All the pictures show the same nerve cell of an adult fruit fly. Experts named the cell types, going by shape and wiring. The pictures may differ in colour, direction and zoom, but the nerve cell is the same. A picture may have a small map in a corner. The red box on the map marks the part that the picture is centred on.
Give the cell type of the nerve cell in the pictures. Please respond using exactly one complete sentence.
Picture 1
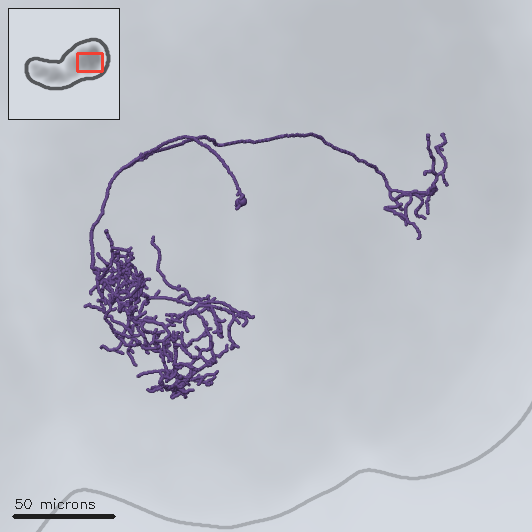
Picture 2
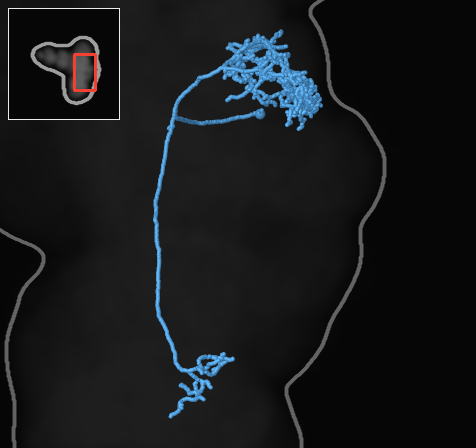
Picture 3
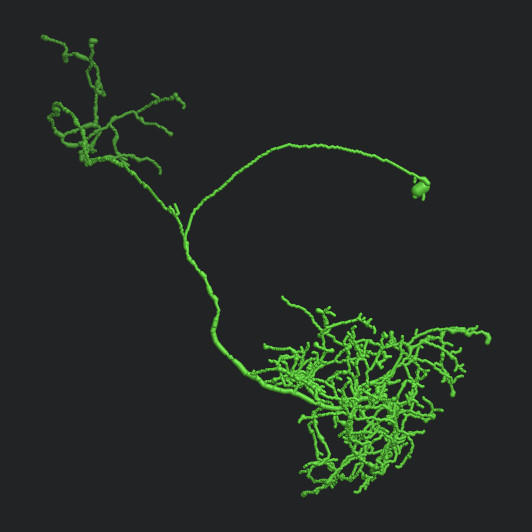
The cell type designation of this nerve cell is CB4248.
